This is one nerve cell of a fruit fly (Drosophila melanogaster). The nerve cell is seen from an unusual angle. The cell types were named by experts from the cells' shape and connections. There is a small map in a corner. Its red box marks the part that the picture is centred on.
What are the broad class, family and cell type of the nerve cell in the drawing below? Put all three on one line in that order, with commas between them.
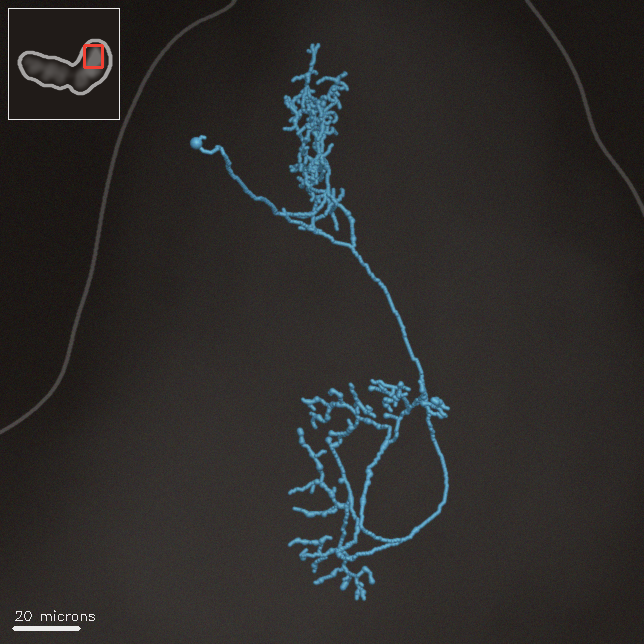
central-brain intrinsic neuron, hemilineage DL1_dorsal, FB8H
